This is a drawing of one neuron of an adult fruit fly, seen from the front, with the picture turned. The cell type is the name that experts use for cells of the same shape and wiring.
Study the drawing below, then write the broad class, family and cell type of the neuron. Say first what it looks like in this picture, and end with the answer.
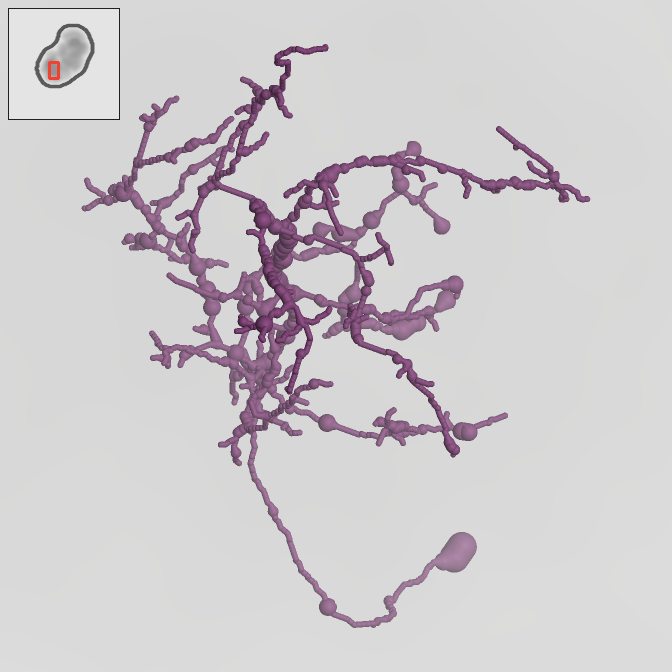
Dozens of branch ends can be seen. In this view it is about as wide as it is tall. It is a nerve-cord intrinsic neuron. Its family is hemilineage 20A.22A. Its cell type is IN20A.22A073.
